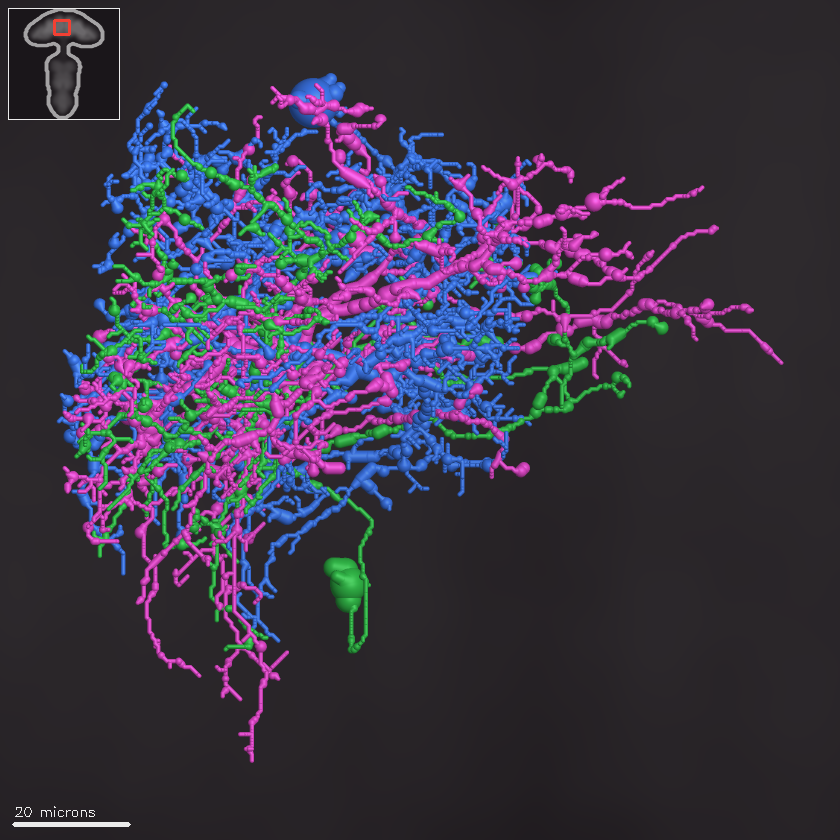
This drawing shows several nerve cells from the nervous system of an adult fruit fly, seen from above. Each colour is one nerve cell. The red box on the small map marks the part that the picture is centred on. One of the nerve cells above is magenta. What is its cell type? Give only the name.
GNG131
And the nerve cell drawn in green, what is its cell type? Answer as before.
GNG247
